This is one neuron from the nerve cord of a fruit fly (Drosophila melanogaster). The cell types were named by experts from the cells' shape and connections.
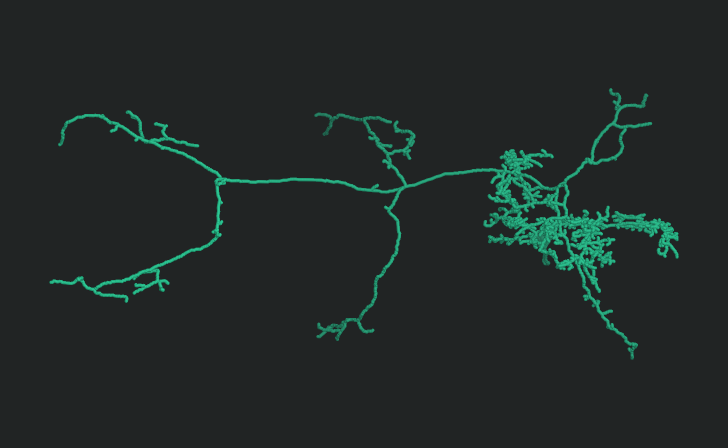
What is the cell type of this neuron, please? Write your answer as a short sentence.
The cell type is IN06B008.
